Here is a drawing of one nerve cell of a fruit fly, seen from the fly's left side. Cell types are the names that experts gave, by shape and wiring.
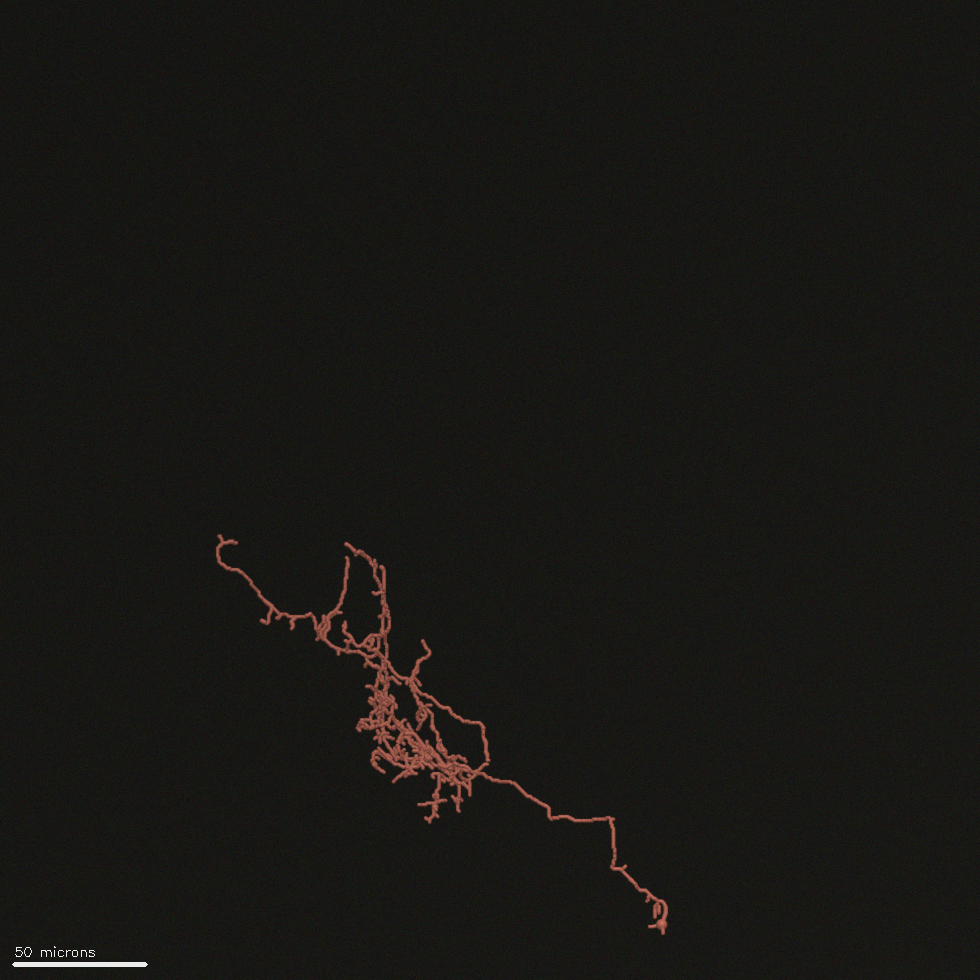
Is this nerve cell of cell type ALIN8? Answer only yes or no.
yes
